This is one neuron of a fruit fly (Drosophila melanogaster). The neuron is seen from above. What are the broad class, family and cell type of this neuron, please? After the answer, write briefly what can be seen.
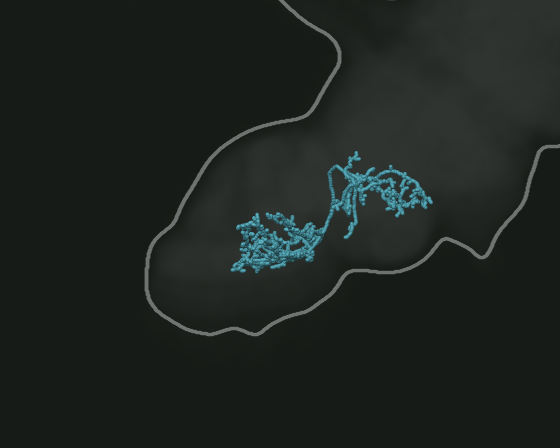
Its broad class is visual projection neuron. The family is MeVP. Its cell type is MeVP18. It is in the brain and does not reach the nerve cord. As drawn here it is wider than it is tall.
